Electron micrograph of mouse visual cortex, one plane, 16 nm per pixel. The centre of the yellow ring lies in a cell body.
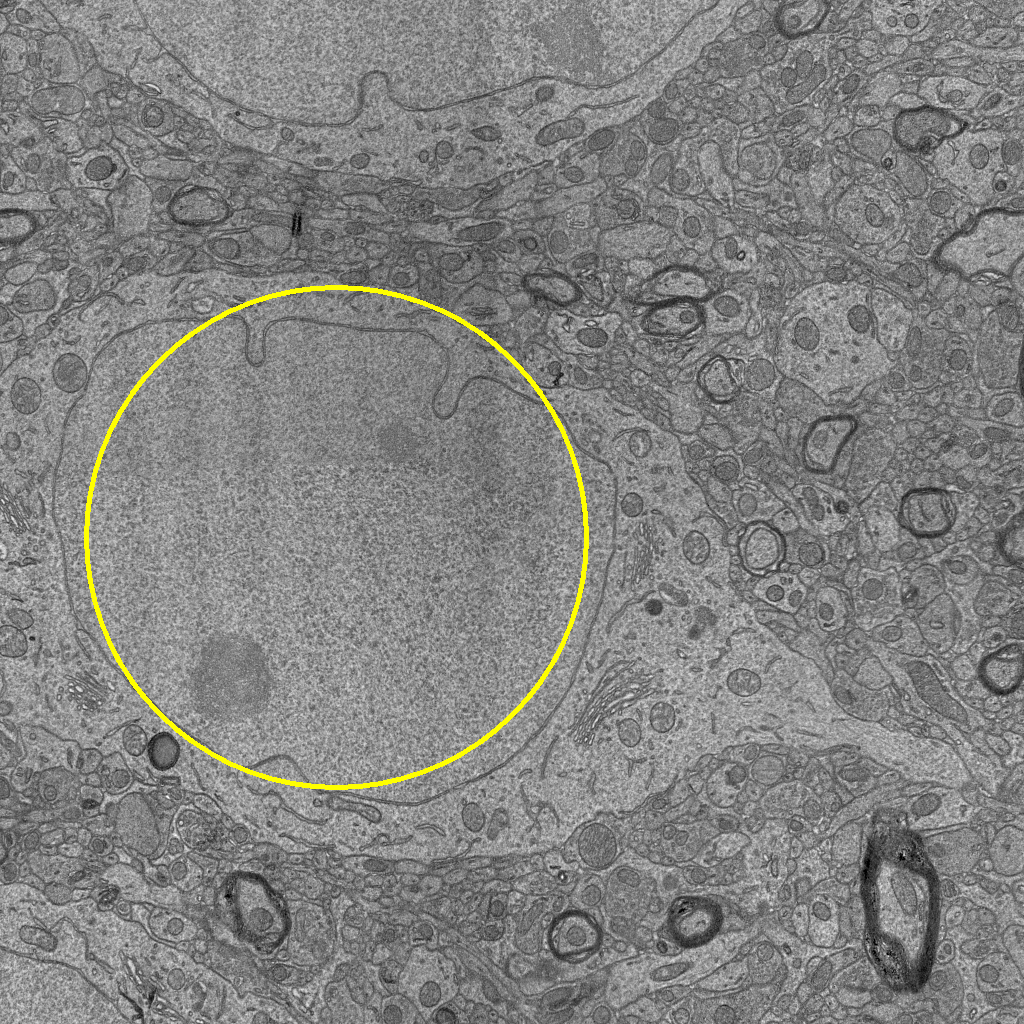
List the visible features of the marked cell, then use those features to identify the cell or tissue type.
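Lying wholly within the picture is a large, rounded nucleus. Along its upper side the nuclear envelope shows deep, narrow infoldings. The chromatin is pale and evenly dispersed, and no dense clumps line the envelope. In the lower left part of the nucleus lies its largest dark, rounded, granular body. The marked cell is an excitatory neuron.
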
